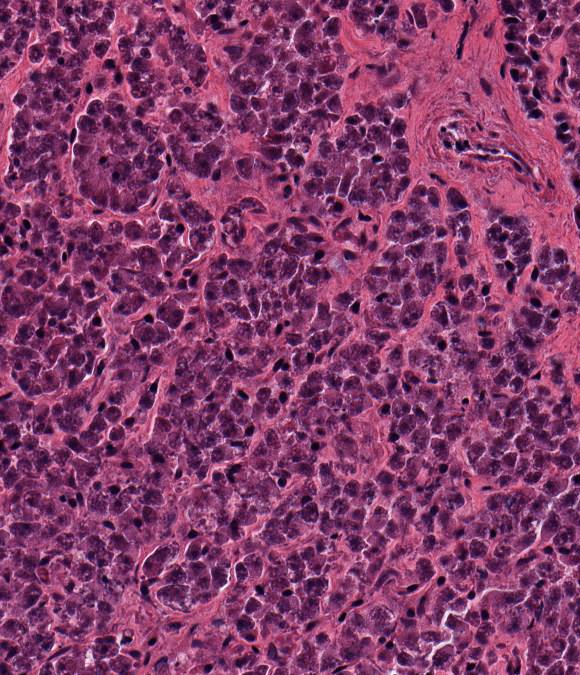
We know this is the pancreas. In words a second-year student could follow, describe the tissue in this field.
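Cells form solid nests and sheets throughout, divided by thin strands of pink fibrous stroma. Those septa carry small, dark, elongated nuclei. The main cells have moderate purplish cytoplasm and indistinct borders. Over most of the field they crowd closely, with little stroma between them.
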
